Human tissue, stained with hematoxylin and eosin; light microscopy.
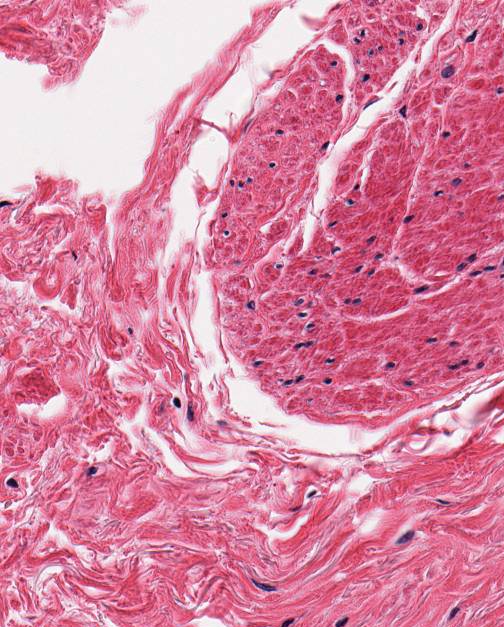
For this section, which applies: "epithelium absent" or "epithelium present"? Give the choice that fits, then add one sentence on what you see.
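Epithelium absent. No epithelium is present anywhere in the field.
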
